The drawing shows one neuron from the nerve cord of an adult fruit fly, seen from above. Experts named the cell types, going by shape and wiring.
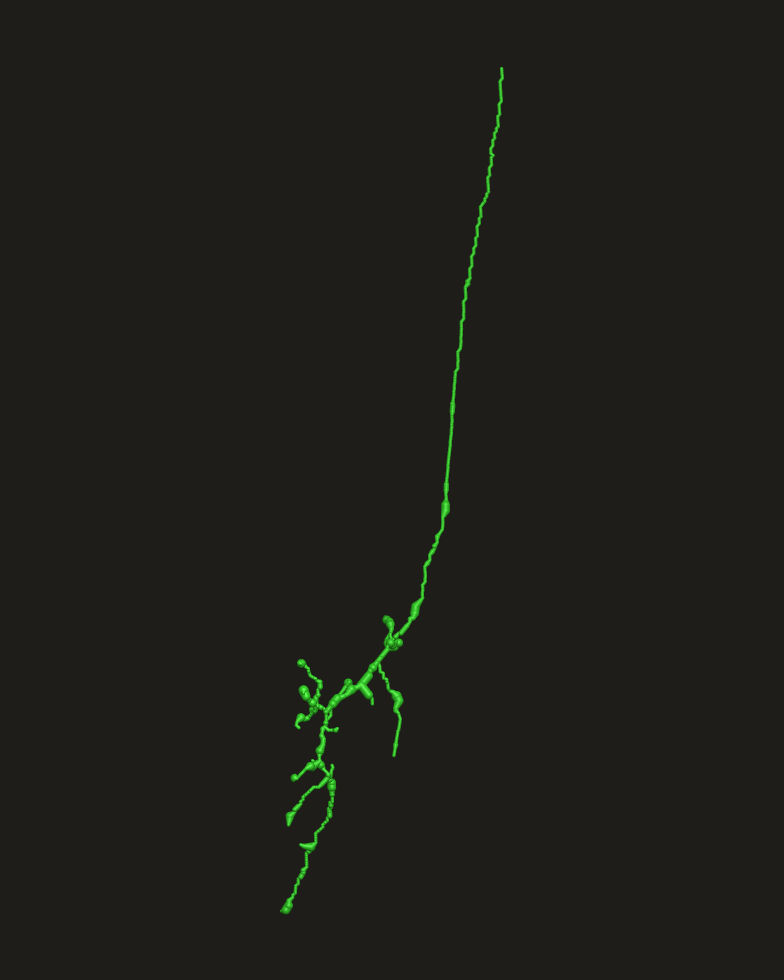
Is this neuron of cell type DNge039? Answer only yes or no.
no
